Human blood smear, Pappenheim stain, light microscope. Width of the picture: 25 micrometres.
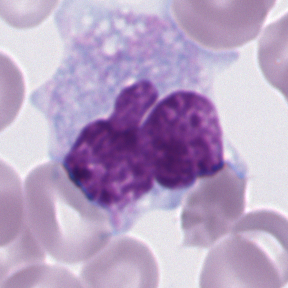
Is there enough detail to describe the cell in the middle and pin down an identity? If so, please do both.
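Taking the features in turn, the outline comes first: irregular, with several angular, pointed projections. Next, the nucleus sits in the lower part of the cell, so most of the cytoplasm lies above it. Then the cytoplasm itself carries fine pink-purple granules scattered throughout, plus a few small clear vacuoles above the nucleus. This is a monocyte.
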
